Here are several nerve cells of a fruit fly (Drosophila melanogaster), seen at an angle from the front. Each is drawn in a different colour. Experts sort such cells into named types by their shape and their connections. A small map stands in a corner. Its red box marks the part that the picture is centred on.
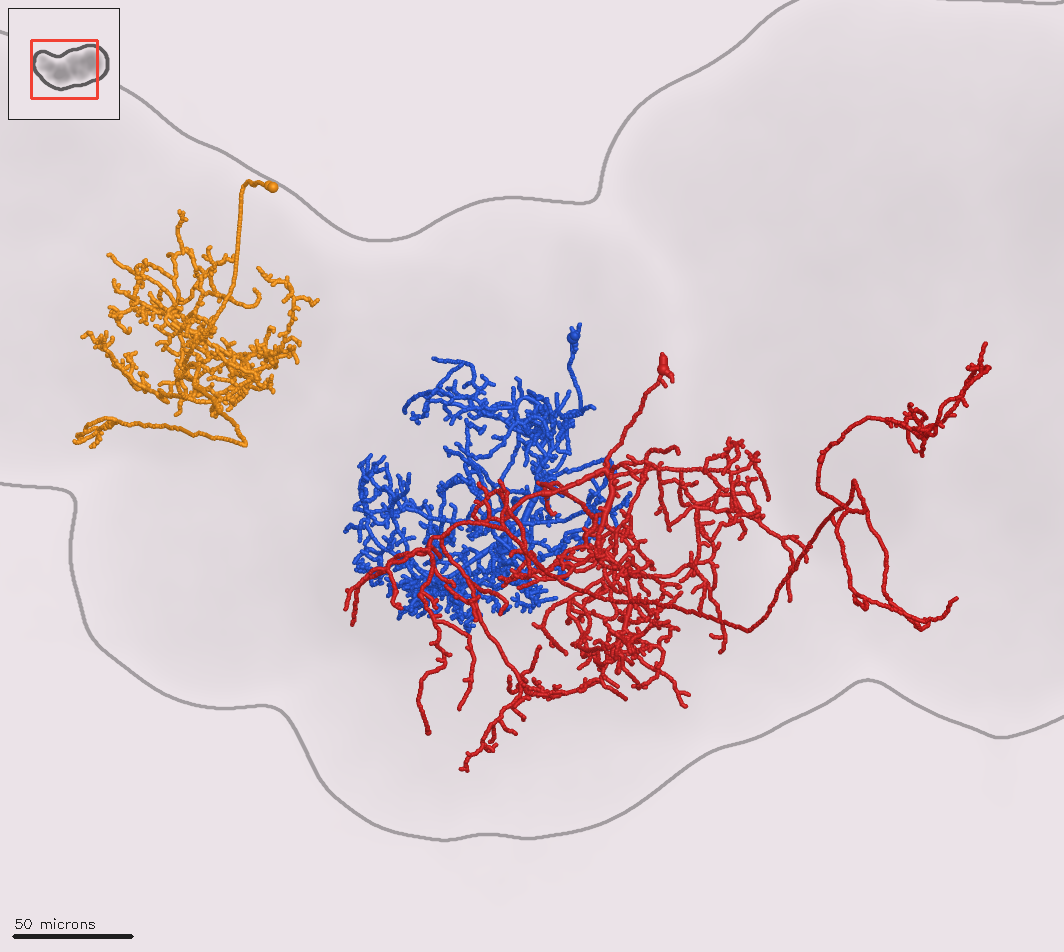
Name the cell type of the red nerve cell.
AN19B015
